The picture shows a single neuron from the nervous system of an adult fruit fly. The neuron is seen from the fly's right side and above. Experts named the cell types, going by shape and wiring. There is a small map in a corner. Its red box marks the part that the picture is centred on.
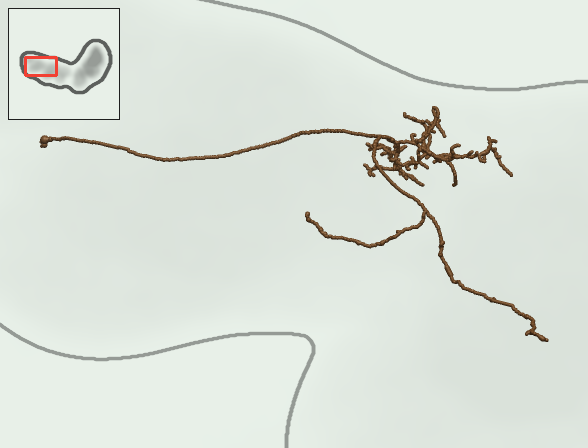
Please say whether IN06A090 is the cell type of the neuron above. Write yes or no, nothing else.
no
